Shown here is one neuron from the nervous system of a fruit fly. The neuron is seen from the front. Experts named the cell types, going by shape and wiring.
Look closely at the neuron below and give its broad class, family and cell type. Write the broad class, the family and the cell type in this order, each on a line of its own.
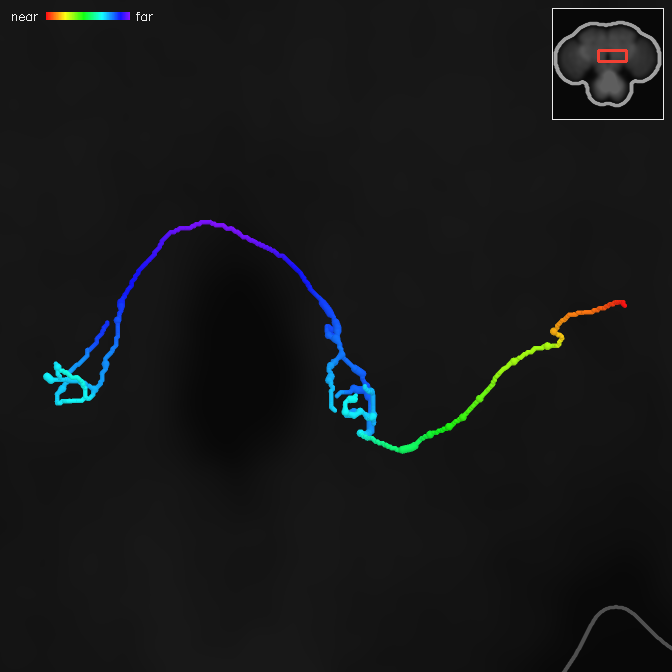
sensory neuron entering the brain
class olfactory
ORN_VM6v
